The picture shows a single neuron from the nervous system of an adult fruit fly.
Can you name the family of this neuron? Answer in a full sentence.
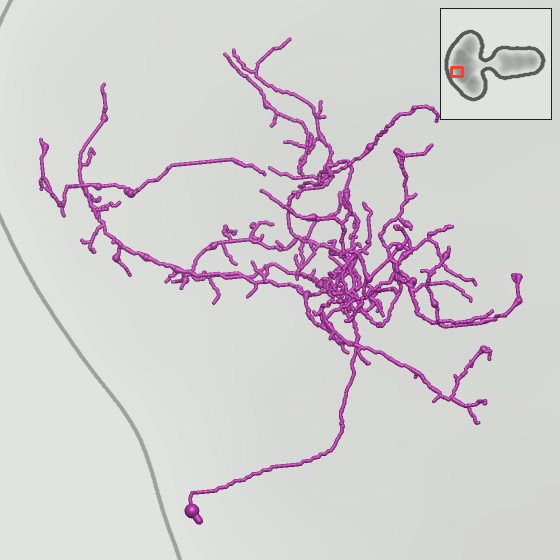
The family is hemilineage EBa1.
